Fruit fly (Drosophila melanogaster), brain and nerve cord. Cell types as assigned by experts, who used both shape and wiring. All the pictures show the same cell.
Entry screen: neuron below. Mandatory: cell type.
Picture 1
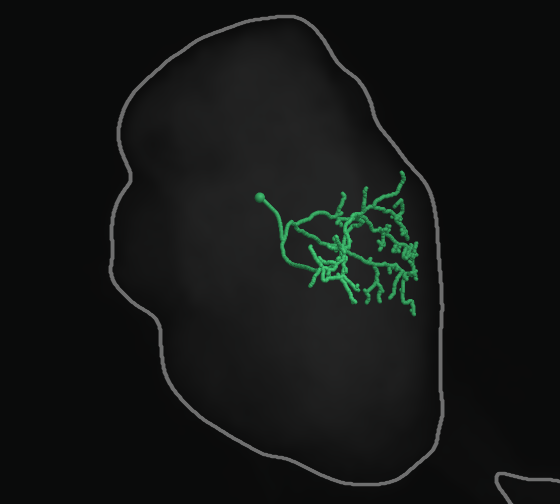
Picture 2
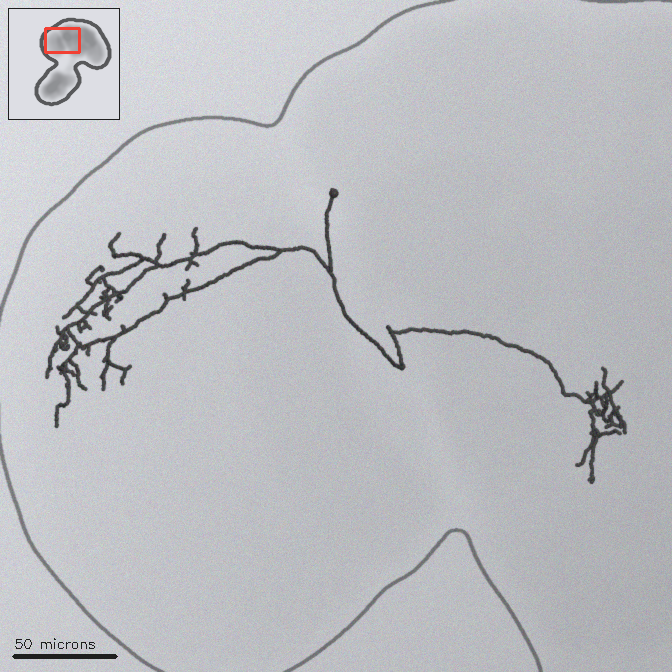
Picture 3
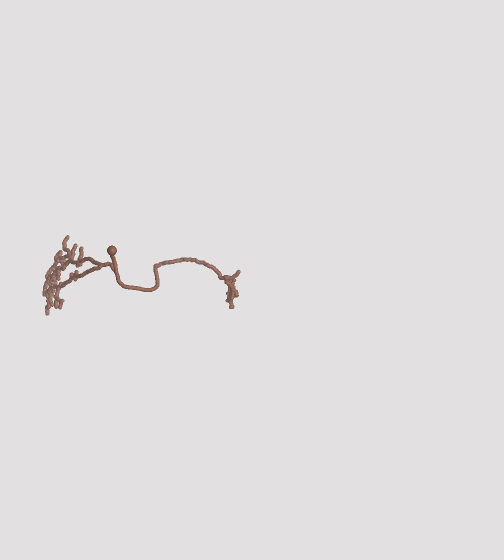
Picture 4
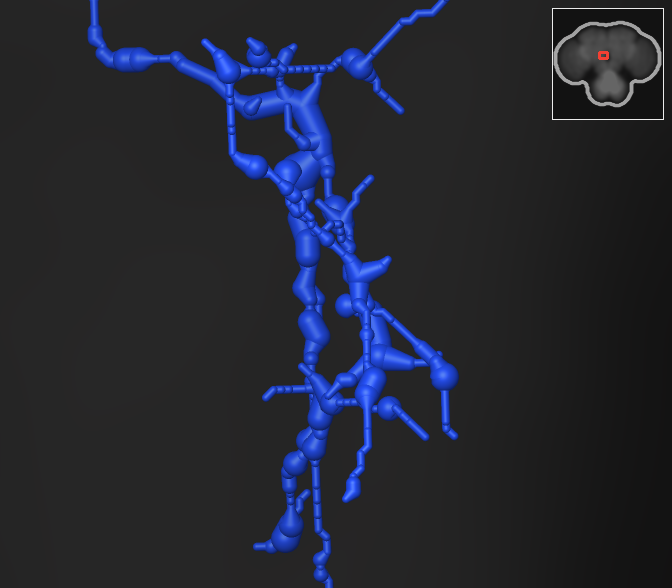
MeVP58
